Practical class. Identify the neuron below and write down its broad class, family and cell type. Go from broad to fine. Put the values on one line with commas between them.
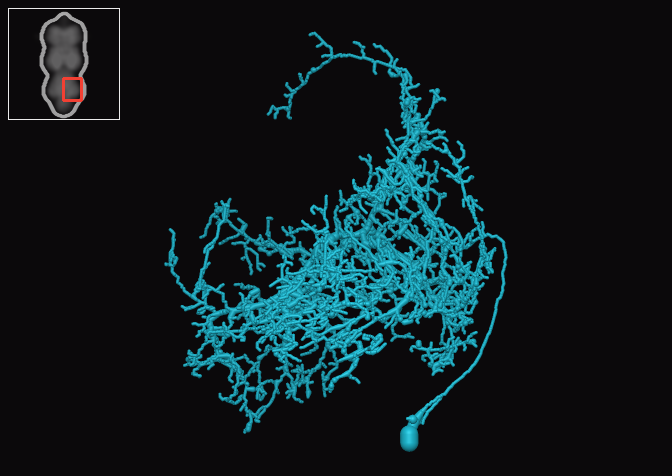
nerve-cord intrinsic neuron, hemilineage 17A, IN17A017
